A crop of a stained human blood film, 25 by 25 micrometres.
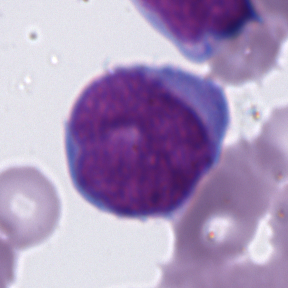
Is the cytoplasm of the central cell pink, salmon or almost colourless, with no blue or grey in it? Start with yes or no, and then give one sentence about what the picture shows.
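No. The cytoplasm is blue.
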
